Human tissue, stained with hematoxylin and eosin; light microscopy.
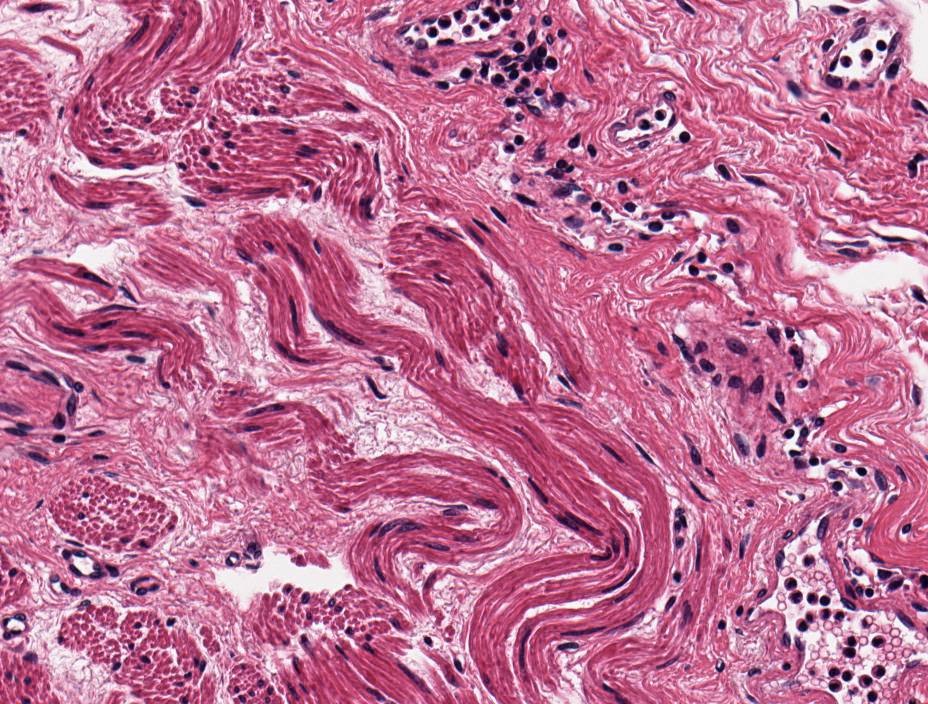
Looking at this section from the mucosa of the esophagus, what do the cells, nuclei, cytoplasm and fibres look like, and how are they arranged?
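Interlacing smooth muscle bundles, separated by pale loose connective tissue. Centre: bundles run in wavy, curving courses. Lower left: some bundles cut across, showing many small rounded cell profiles. Nuclei elongated and dark-staining; cytoplasm pink.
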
